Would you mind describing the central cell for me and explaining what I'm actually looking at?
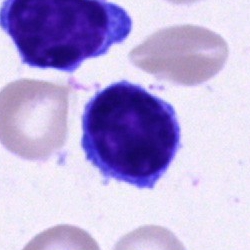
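Chromatin dense, staining dark purple. Cytoplasm deep blue, with no granules seen. No vacuoles visible anywhere in the cell. This is a lymphocyte.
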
